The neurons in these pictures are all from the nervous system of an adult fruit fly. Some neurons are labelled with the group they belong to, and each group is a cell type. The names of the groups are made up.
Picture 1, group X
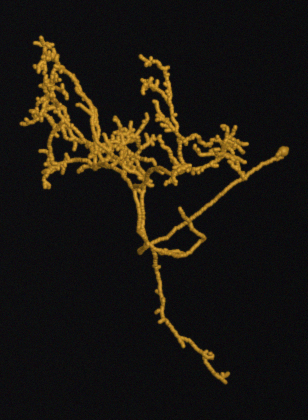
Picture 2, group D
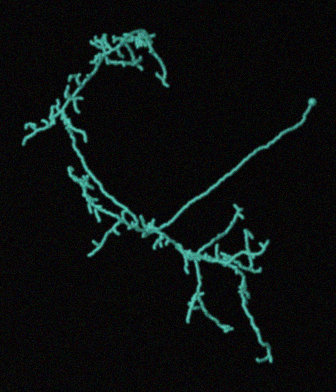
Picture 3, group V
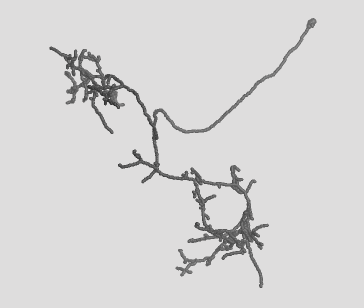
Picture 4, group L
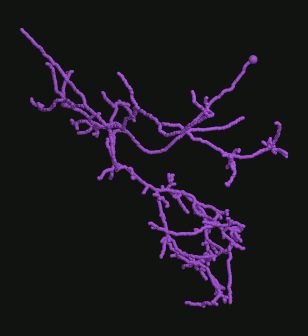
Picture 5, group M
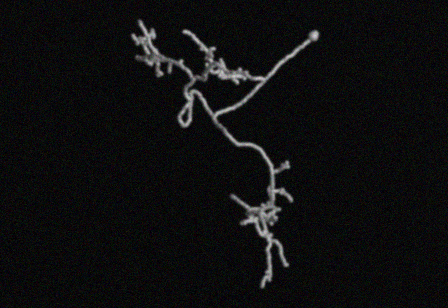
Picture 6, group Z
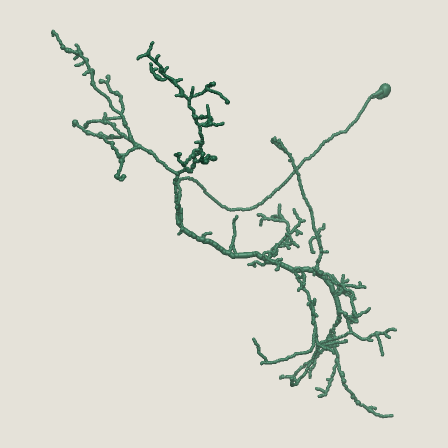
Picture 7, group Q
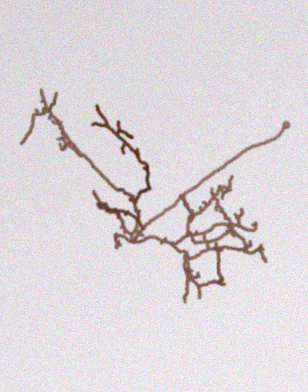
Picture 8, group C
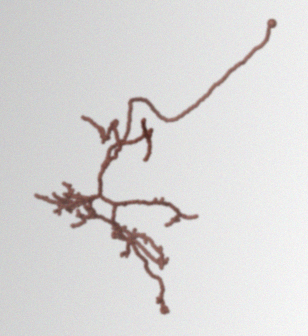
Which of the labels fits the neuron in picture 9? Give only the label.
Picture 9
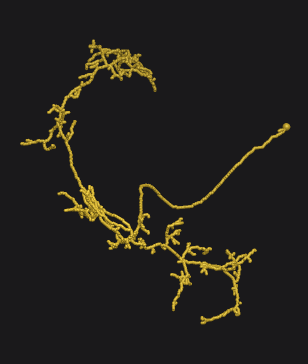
group D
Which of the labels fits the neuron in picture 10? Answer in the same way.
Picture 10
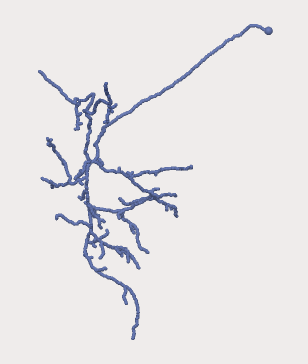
group C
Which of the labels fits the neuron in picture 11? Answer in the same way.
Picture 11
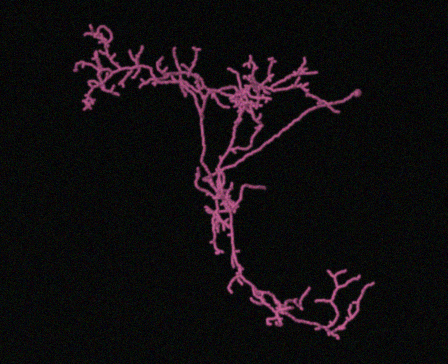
group X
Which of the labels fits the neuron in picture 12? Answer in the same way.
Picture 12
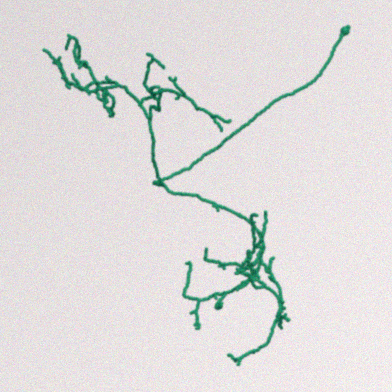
group V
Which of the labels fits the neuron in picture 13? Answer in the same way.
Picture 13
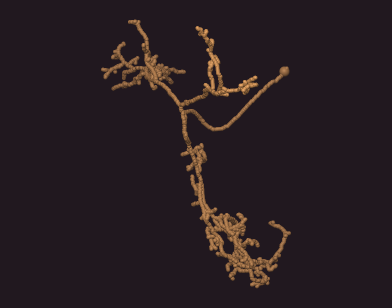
group X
